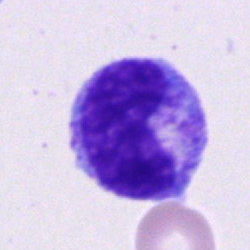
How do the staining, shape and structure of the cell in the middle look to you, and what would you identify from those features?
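Start with the nucleus: it fills most of the cell and has an indentation on its right side. Look into that indentation and you'll find a paler lilac area. Out at the cell edge, the cytoplasm is pale blue. This is a metamyelocyte.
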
